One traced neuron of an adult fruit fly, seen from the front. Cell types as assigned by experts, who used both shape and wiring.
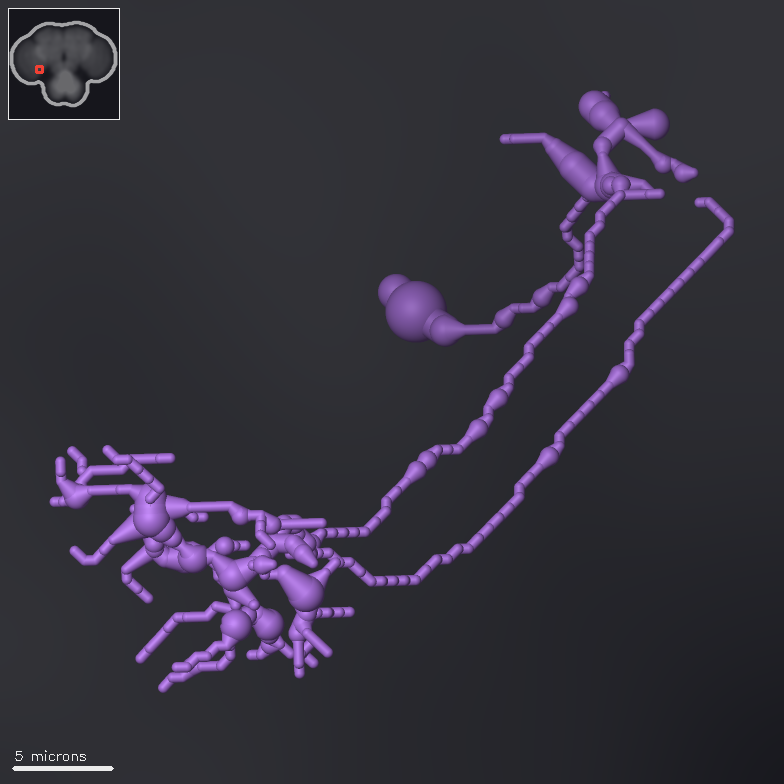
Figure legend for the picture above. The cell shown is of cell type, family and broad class: T4a; T; optic-lobe intrinsic neuron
